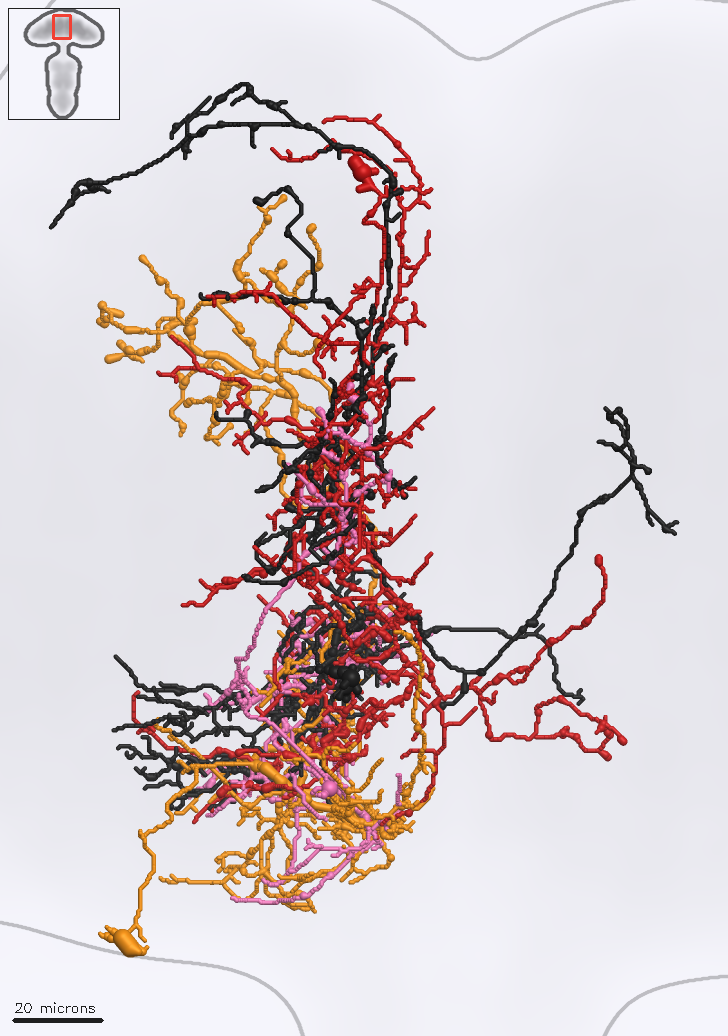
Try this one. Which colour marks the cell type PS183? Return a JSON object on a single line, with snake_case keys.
{"colour": "orange"}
